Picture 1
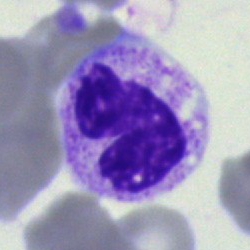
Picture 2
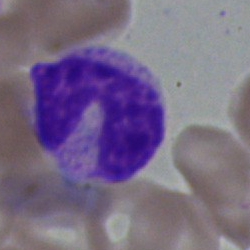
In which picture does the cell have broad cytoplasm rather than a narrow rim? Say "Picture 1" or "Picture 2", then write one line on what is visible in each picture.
Picture 1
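What picture 1 shows: The cytoplasm is plentiful and pale lilac.
What picture 2 shows: The cytoplasm is scant and is seen mainly within the notch of the nucleus.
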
